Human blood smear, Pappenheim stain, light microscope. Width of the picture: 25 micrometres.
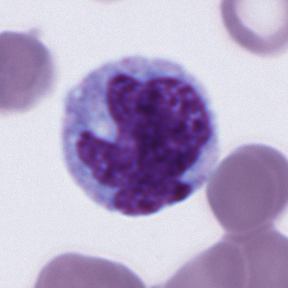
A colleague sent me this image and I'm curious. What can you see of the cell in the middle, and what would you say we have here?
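The cell has a roughly round outline with a smooth edge. Its nucleus is folded, the indentation opening toward the left side of the cell. No distinct nucleoli are seen. The cytoplasm is pale grey-blue. This is a monocyte.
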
